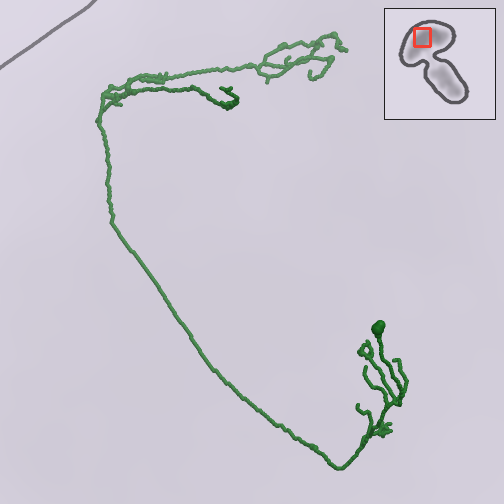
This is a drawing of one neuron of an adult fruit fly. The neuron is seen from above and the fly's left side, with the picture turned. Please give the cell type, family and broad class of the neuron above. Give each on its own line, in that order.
KCa'b'-ap2
class Kenyon Cell
central-brain intrinsic neuron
